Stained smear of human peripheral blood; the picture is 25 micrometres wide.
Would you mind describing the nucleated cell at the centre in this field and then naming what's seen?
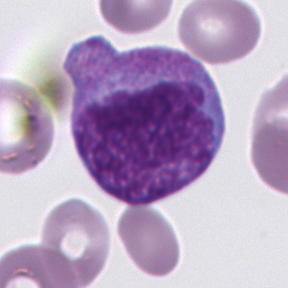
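Here the cell is roughly round, with a small rounded bulge at its upper left. The nucleus occupies the lower part, so most of the cytoplasm lies above it. Fine pinkish-purple granules dust that cytoplasm, and no vacuoles are seen. This is an atypical promyelocyte.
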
